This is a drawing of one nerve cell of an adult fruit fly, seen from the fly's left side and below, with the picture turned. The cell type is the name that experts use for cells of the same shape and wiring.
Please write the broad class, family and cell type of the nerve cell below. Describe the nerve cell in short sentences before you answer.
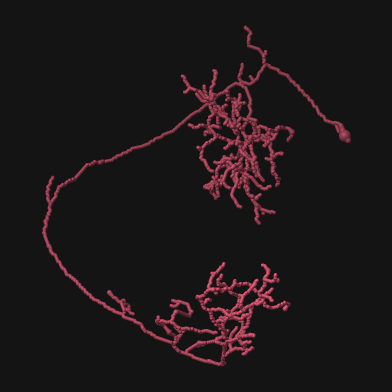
Dozens of branch ends can be seen. In this view it is about as wide as it is tall. This is an optic-lobe intrinsic neuron. Its family is MeLo. Its cell type is MeLo14.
